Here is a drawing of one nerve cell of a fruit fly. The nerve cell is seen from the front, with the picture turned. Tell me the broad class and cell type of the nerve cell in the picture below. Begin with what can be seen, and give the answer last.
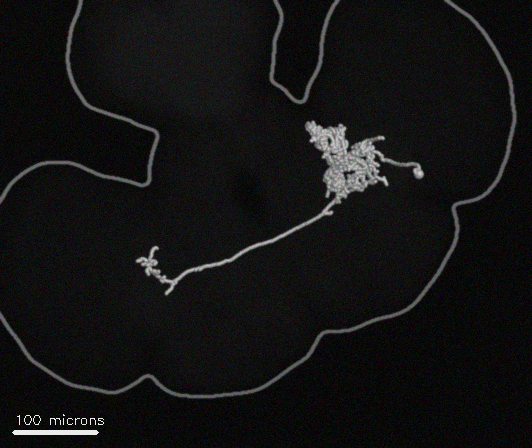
The cell body is on the right of the picture. From left to right in the picture it spans about 350 microns. This is a central-brain intrinsic neuron. The cell type is AVLP429.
